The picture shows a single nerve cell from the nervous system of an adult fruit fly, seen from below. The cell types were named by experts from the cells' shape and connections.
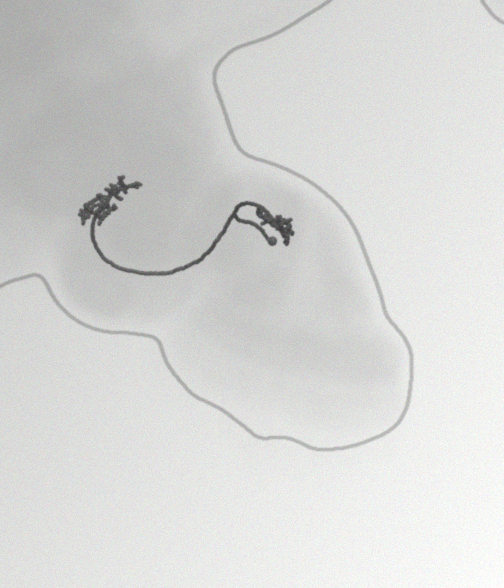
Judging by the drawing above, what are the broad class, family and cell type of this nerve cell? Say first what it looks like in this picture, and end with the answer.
It is in the brain and does not reach the nerve cord. The cell body is in the middle of the picture. Its broad class is visual projection neuron. Its family is hemilineage VPNd3. The cell type is LC9.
